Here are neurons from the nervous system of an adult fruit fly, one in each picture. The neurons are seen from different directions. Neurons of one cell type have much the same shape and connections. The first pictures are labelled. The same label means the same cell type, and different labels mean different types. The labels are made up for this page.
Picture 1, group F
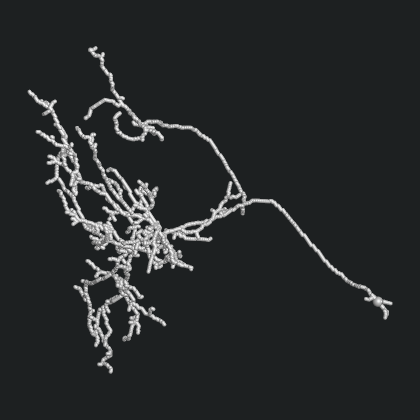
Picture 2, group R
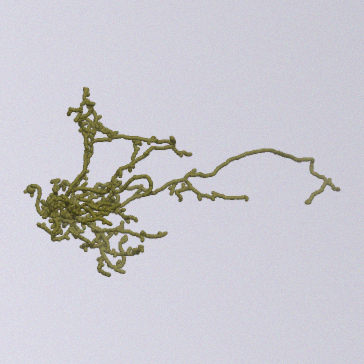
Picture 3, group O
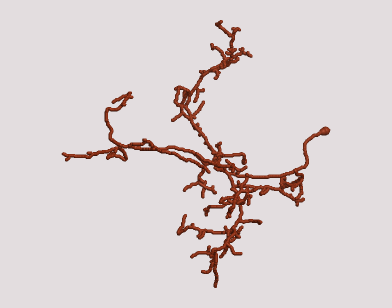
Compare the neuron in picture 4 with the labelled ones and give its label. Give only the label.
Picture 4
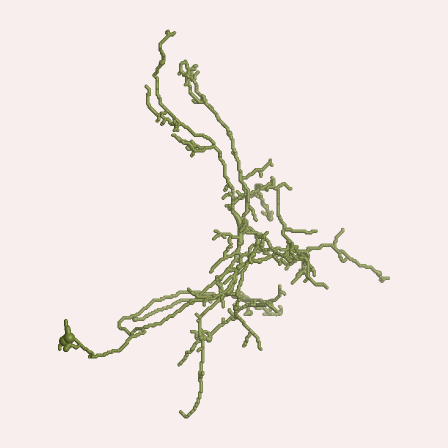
group F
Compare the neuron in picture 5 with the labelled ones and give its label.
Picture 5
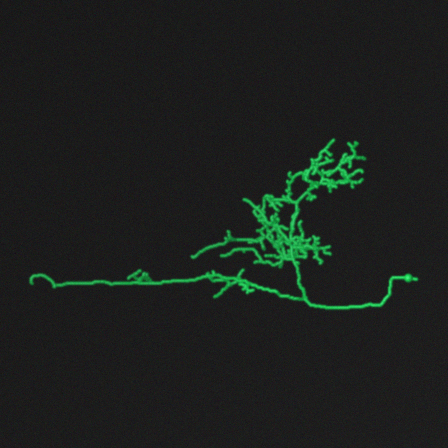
group F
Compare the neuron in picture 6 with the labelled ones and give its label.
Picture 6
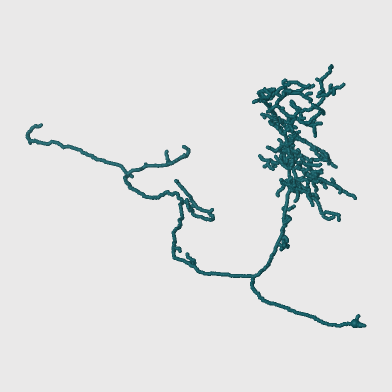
group F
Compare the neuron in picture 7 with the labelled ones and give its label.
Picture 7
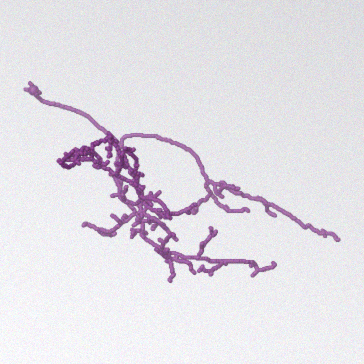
group F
